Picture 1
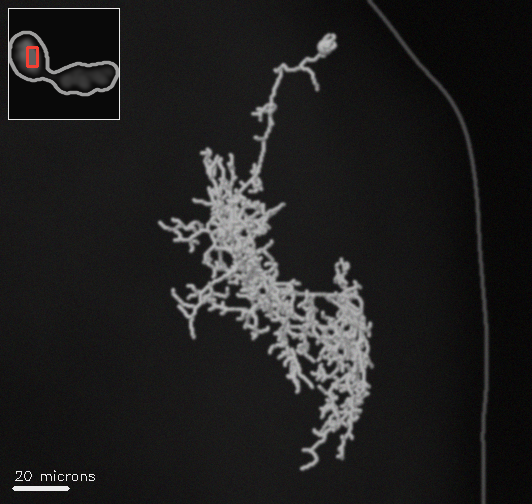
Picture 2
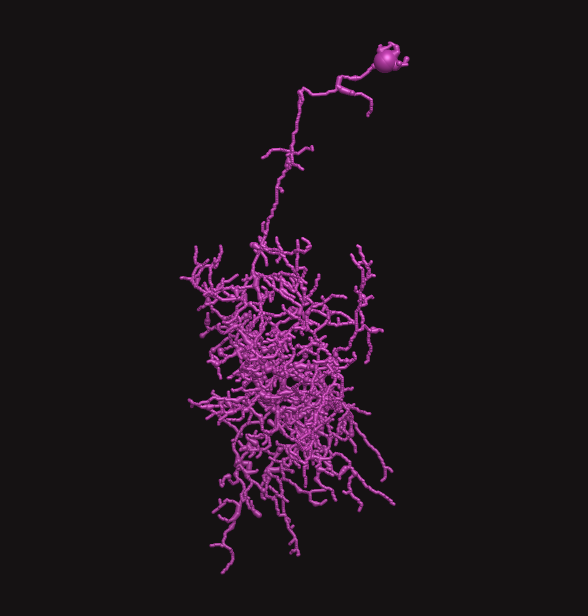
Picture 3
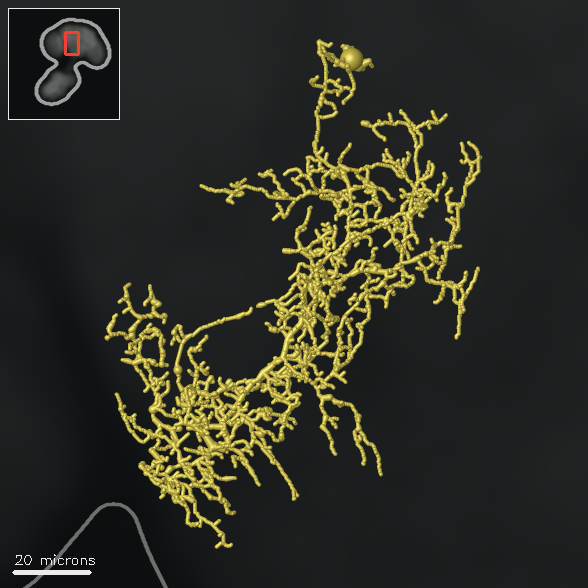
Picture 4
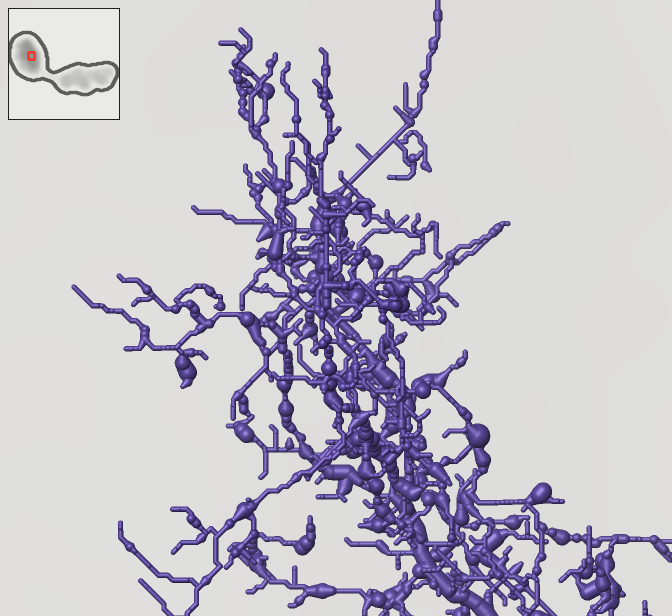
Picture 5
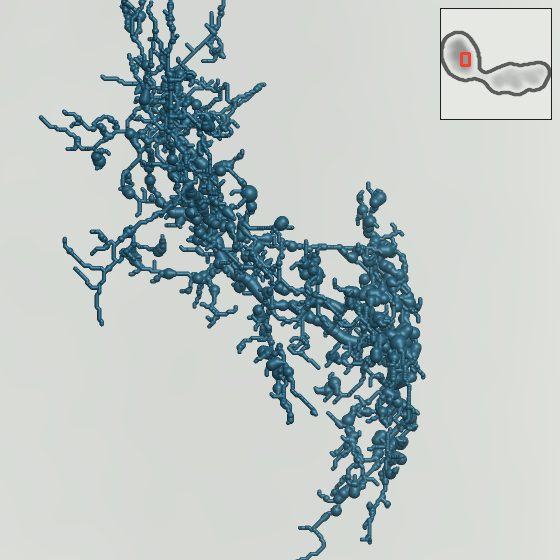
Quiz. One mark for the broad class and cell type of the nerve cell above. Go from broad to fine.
central-brain intrinsic neuron; PS137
